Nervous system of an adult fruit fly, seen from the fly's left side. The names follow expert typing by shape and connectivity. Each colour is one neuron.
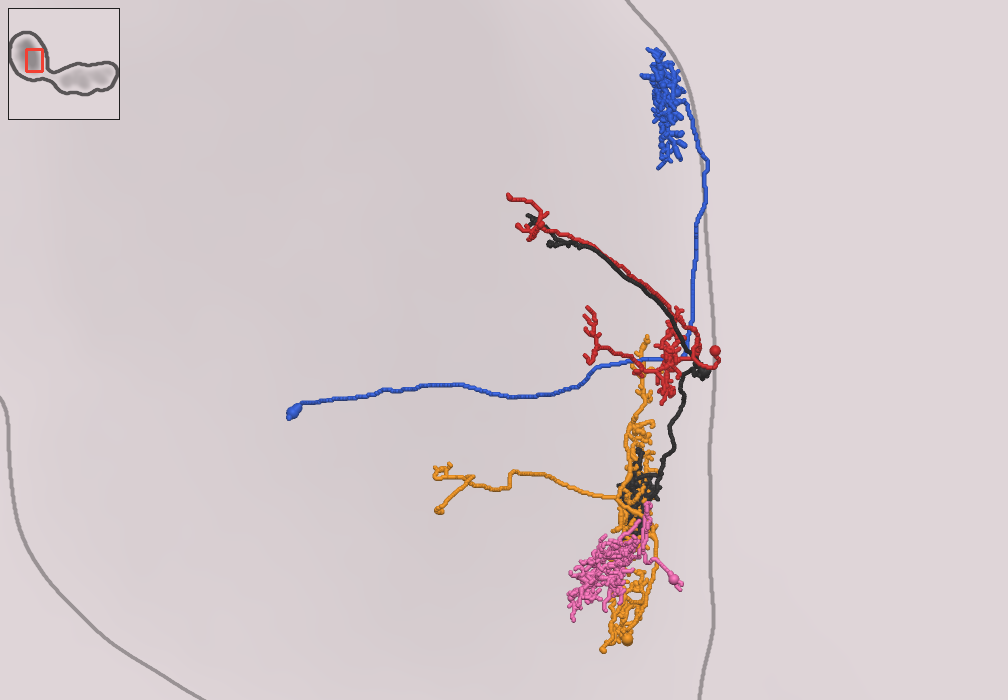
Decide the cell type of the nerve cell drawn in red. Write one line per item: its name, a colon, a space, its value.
cell type: LLPC2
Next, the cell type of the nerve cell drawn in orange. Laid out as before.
cell type: Tlp14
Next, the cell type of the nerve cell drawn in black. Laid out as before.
cell type: LPC2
